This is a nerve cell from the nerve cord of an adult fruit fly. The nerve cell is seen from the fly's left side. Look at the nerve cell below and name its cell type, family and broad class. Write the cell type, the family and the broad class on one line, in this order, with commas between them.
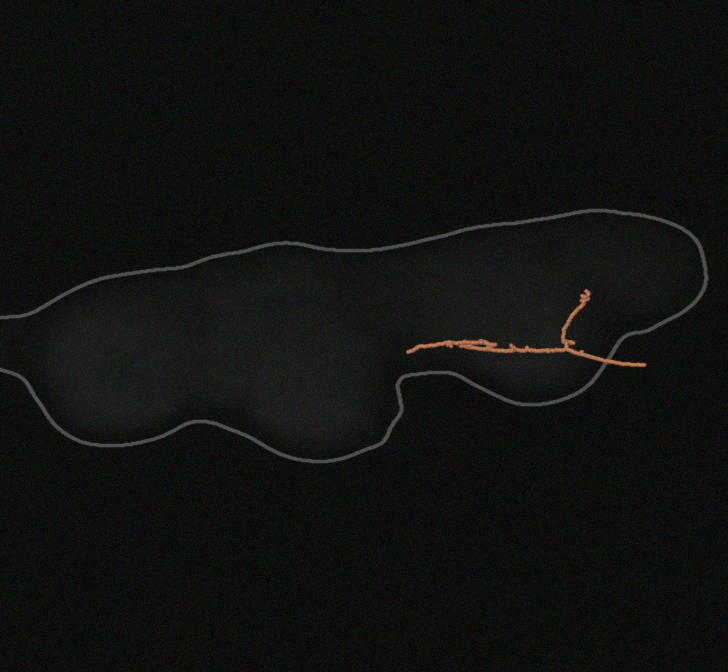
SNpp41, class mechanosensory proprioceptive, sensory neuron entering the nerve cord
